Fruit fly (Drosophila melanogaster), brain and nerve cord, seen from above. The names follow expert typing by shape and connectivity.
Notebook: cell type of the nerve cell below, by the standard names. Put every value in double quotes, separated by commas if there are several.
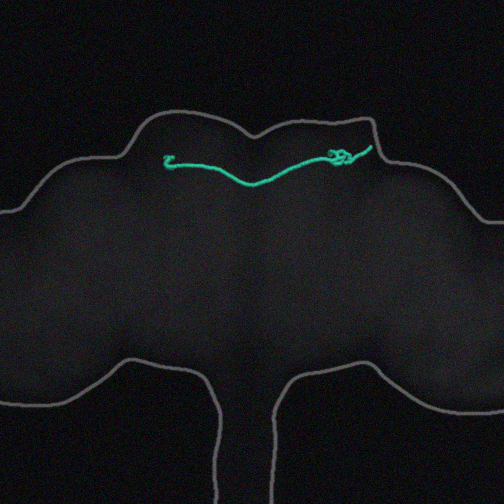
"ORN_DL1"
